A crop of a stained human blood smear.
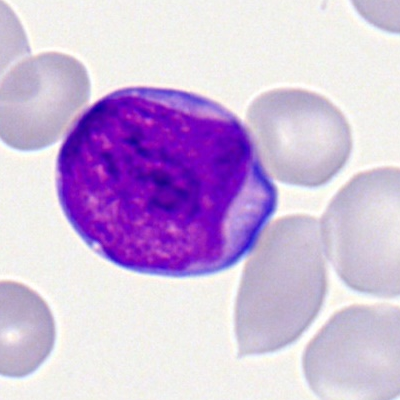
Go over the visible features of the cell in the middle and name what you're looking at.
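Smooth and oval in outline, the cell is mostly filled by its nucleus. The chromatin is finely stippled with paler patches rather than coarsely clumped. Cytoplasm forms a scant rim, widest on the right side. The cell is a myeloblast.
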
